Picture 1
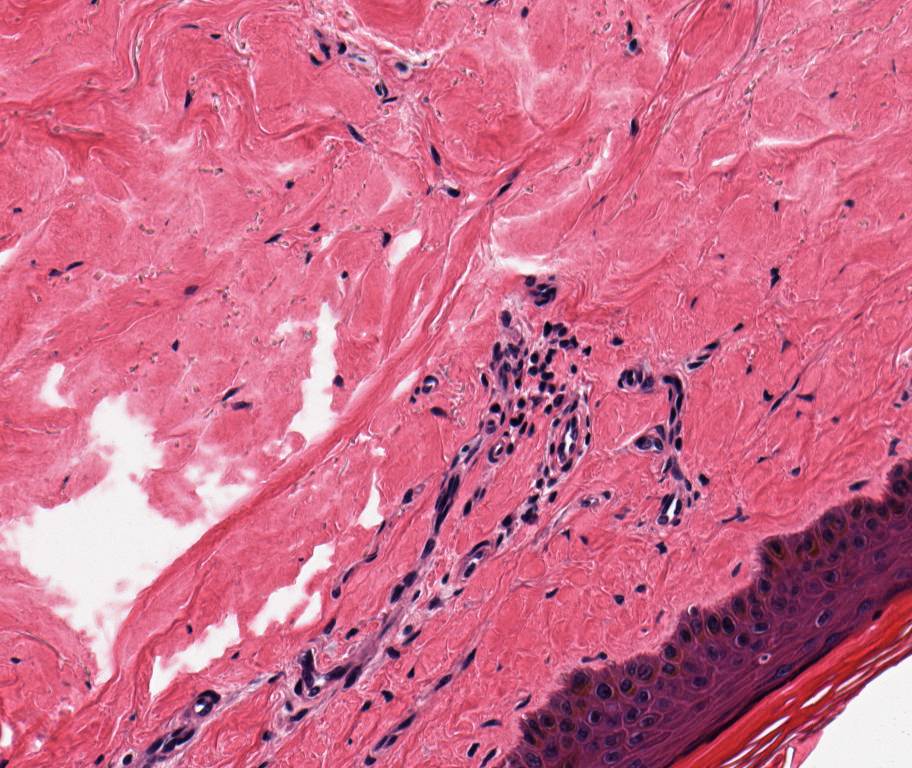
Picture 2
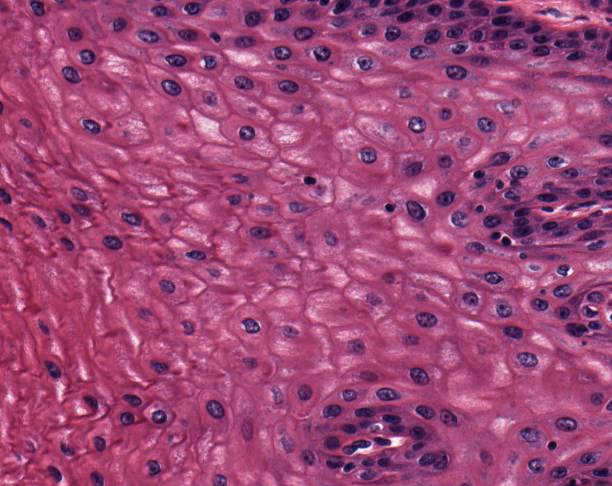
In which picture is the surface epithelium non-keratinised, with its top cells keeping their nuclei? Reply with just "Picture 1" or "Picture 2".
Picture 2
